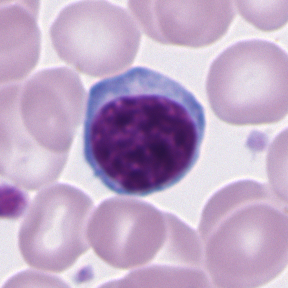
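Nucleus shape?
Round, without any indentation.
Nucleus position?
Toward the bottom of the cell; widest rim of cytoplasm at the top.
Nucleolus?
None visible.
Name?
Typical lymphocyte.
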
